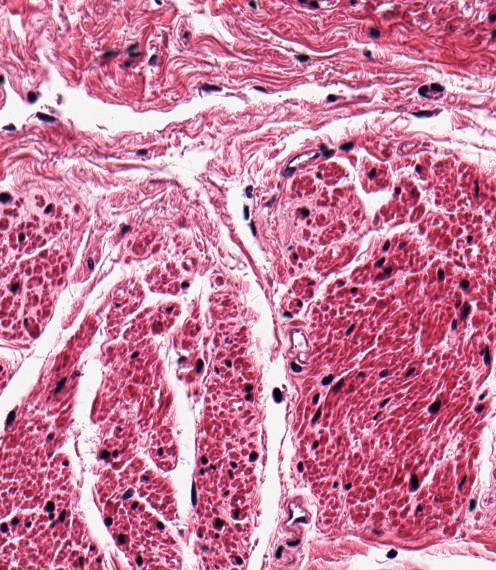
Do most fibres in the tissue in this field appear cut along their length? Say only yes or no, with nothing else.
No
